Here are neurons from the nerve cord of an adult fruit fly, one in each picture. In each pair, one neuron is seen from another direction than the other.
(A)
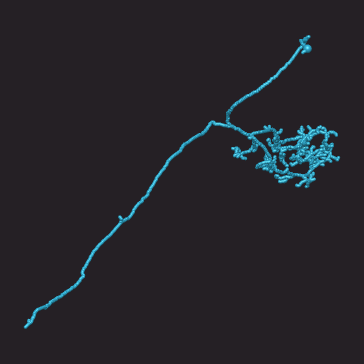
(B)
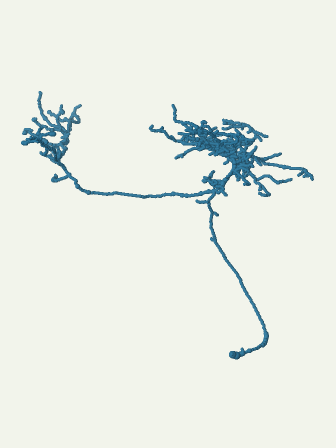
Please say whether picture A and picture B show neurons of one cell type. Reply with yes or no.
no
